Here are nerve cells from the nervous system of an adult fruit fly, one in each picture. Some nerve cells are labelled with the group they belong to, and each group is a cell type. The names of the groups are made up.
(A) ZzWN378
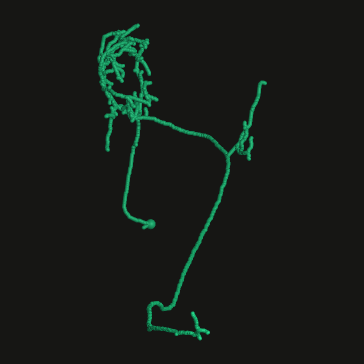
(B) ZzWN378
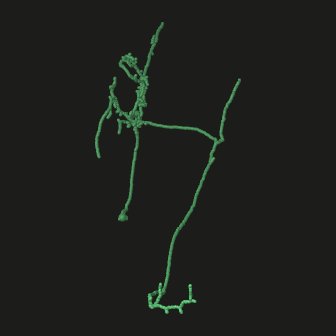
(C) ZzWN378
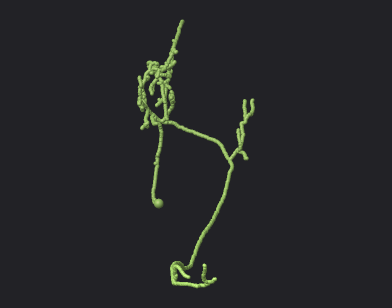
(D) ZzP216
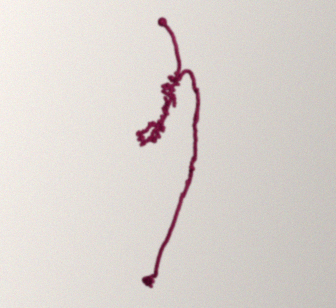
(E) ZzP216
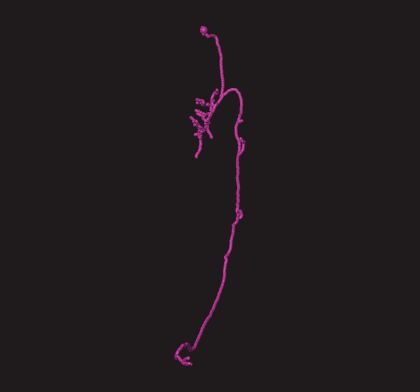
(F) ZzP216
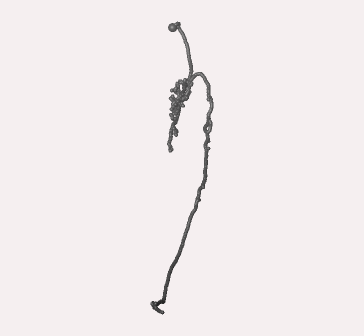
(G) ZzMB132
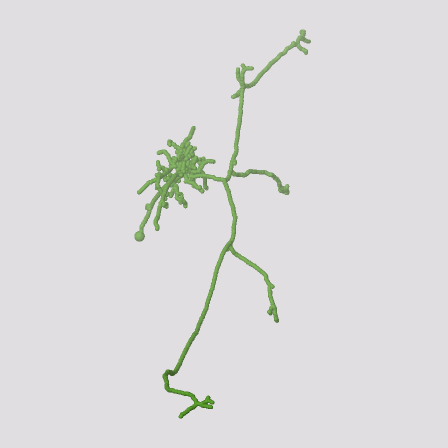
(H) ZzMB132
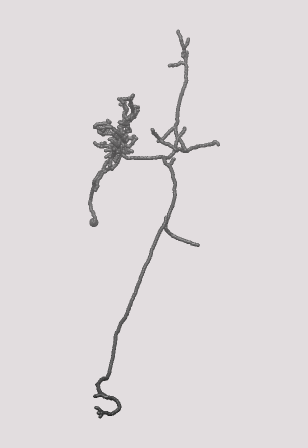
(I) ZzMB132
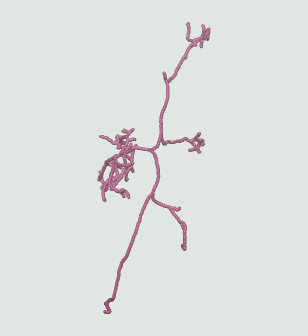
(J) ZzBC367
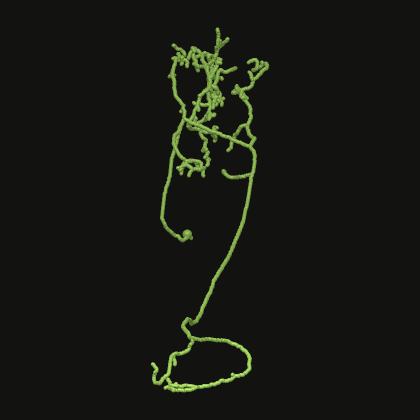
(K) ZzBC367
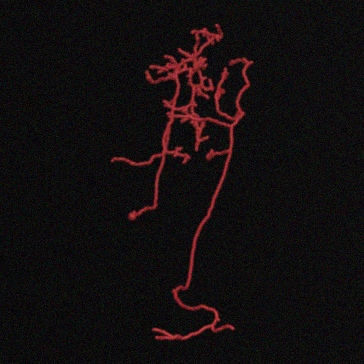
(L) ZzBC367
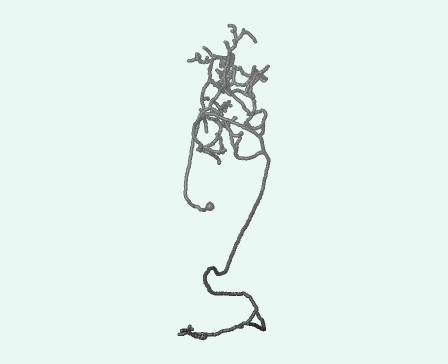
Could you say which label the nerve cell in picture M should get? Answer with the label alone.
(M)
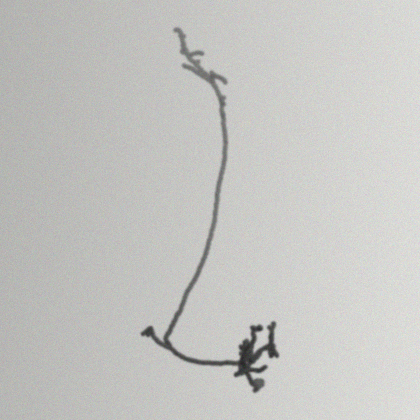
ZzWN378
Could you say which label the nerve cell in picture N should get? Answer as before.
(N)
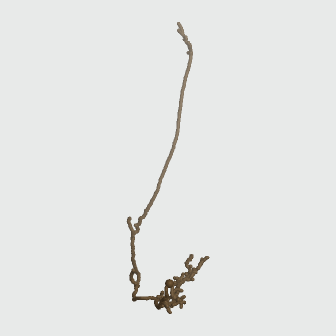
ZzP216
